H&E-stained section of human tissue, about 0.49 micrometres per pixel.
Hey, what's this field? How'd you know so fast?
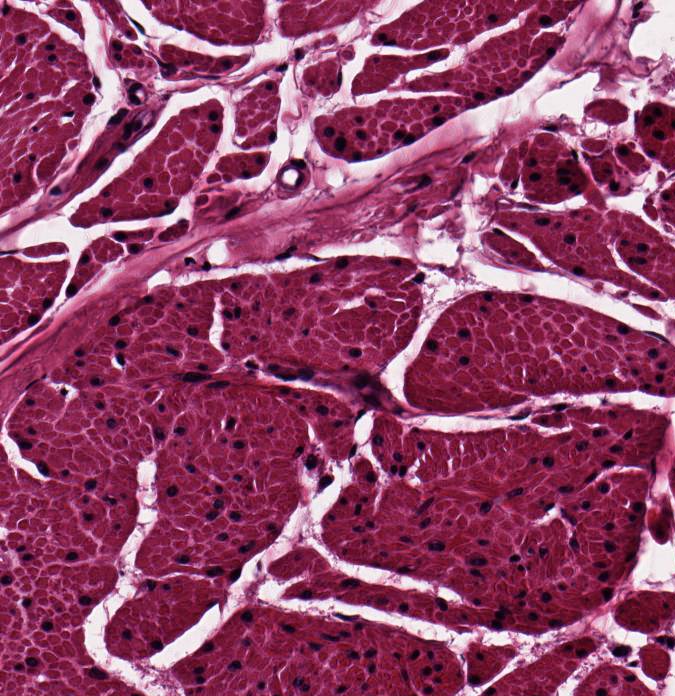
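Smooth muscle. Its cytoplasm is a uniform deep pink-red, with no visible cross-striations.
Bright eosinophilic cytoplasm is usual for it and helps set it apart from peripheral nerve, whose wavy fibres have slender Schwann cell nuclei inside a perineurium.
A band of denser, paler pink connective tissue crosses diagonally from upper right toward the left edge, above mid-field, and a small vessel with a round open lumen sits in it near top centre.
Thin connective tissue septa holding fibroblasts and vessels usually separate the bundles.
Many white spaces between bundles are empty shrinkage clefts.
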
